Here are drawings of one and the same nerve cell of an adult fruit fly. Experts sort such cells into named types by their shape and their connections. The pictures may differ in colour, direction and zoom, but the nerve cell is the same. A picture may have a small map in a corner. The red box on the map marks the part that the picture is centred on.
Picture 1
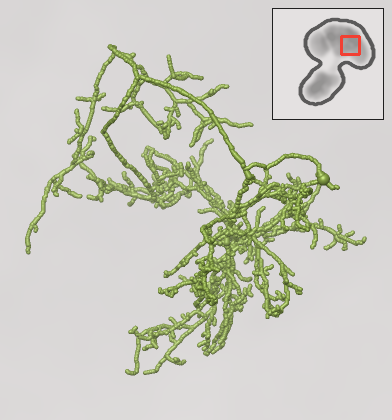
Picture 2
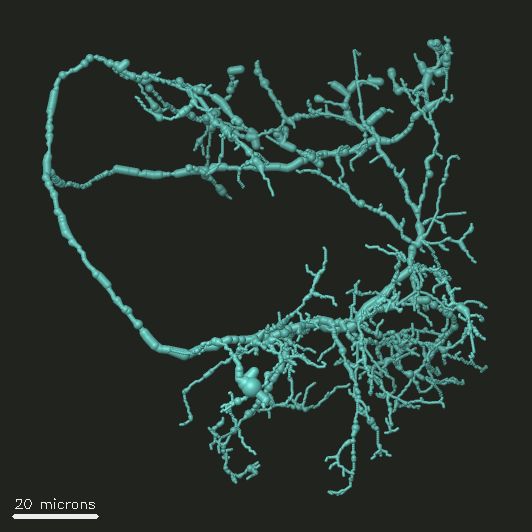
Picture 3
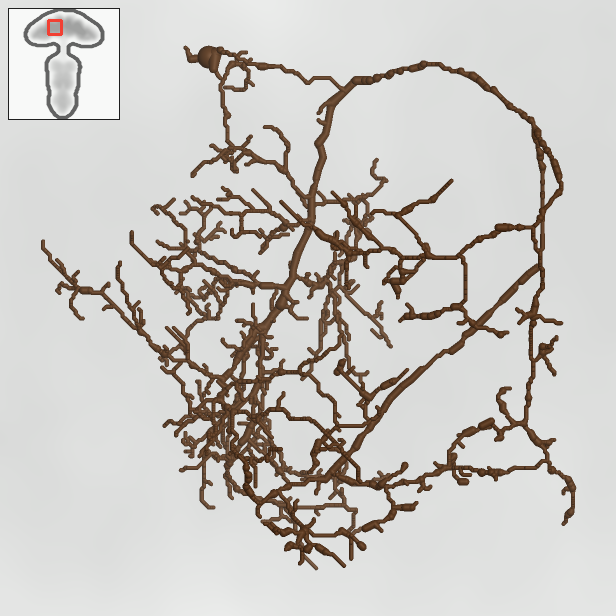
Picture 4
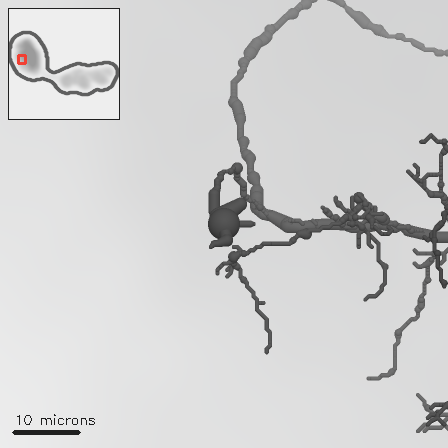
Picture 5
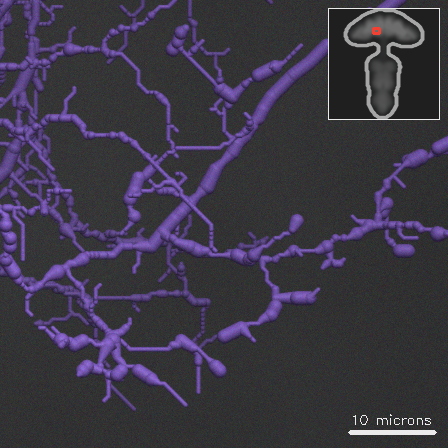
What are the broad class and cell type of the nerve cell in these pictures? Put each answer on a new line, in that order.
central-brain intrinsic neuron
WED069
